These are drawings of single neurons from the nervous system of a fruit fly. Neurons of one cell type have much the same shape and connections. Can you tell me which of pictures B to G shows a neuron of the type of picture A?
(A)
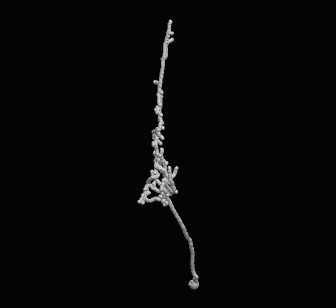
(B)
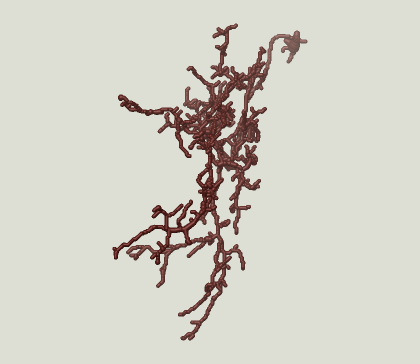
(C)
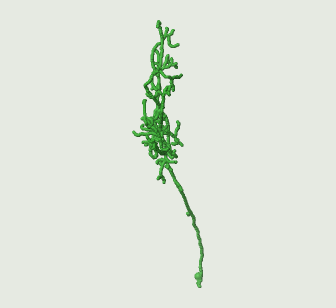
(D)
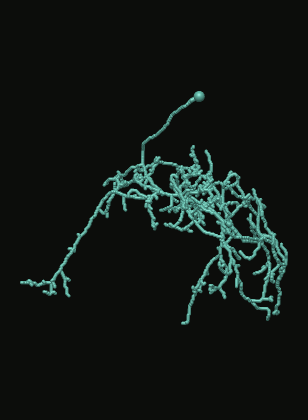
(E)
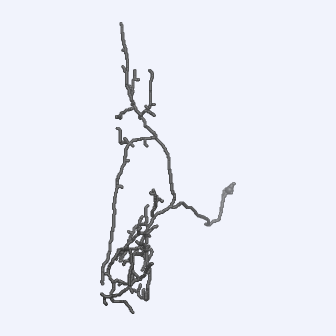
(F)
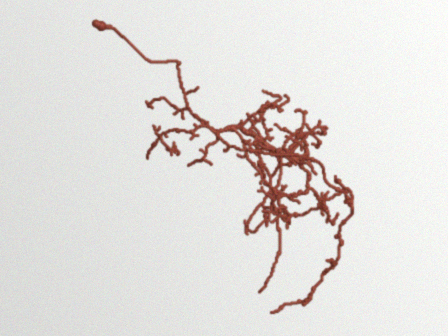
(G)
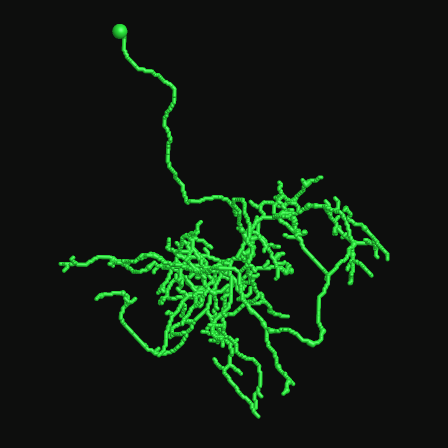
Picture C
